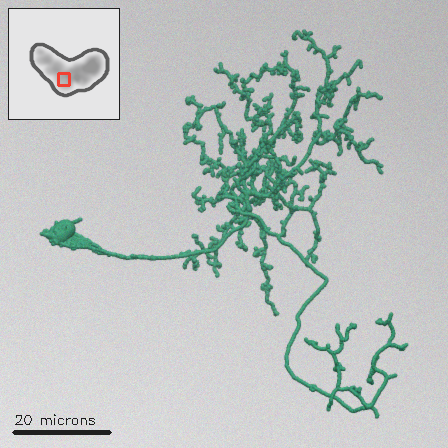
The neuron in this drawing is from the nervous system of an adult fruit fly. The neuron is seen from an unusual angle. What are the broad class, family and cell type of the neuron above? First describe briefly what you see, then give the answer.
From top to bottom in the picture it spans about 80 microns. The picture shows dozens of branch ends. This is an optic-lobe intrinsic neuron. The family is Lawf. The cell type is Lawf1.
